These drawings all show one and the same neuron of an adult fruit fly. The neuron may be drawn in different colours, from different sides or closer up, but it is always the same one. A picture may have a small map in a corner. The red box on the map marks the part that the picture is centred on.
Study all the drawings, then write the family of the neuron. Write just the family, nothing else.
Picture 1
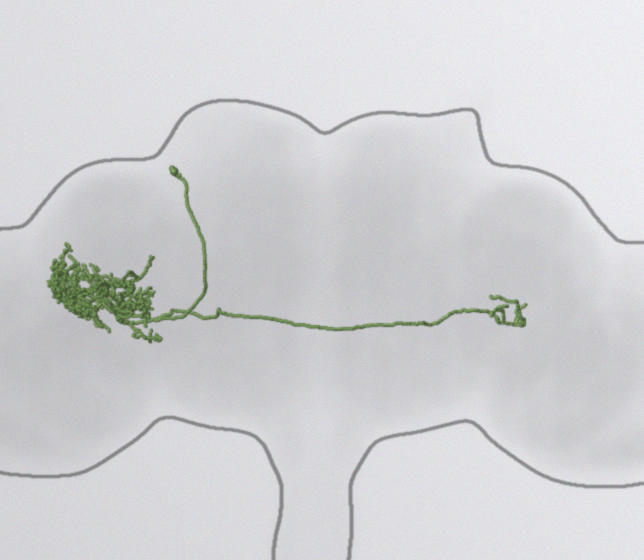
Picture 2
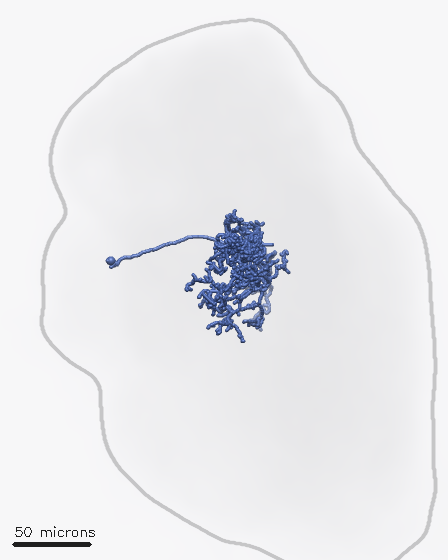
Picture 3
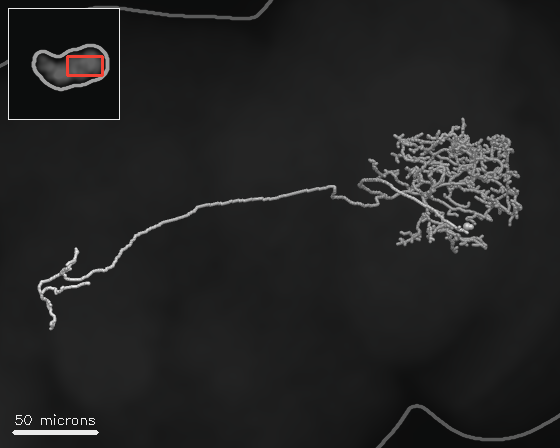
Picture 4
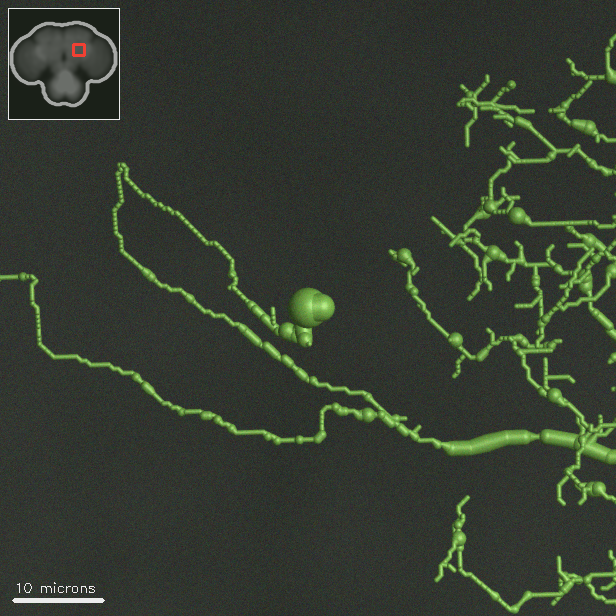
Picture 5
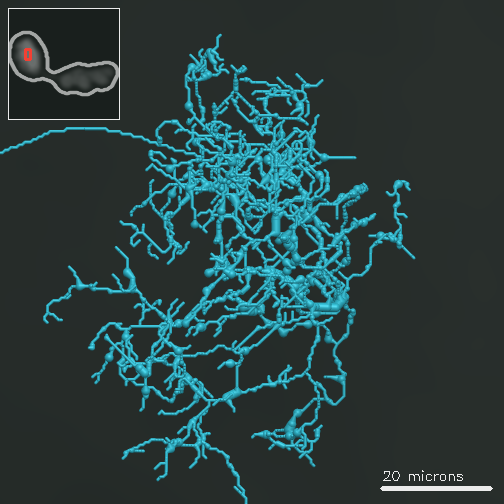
hemilineage VLPa2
